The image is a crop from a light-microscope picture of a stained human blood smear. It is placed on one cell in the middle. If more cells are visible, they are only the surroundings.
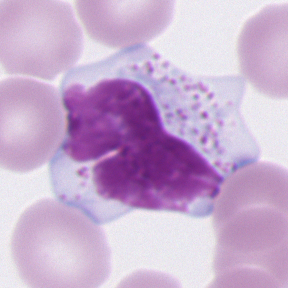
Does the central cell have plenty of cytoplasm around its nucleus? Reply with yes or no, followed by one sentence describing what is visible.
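Yes. The cytoplasm is plentiful and pale blue-grey.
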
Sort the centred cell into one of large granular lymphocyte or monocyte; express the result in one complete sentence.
The cell the crop is centered on is a large granular lymphocyte.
